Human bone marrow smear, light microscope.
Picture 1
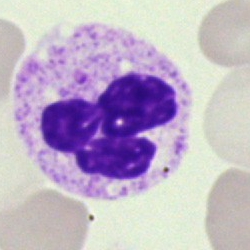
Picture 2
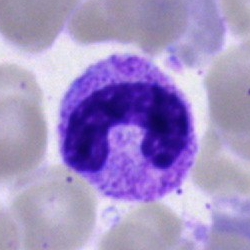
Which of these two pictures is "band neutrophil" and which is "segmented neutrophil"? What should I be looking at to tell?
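Picture 1 shows the segmented neutrophil; picture 2 shows the band neutrophil. First point, the nucleus: in picture 1 it is divided into three lobes, while in picture 2 it is a curved band bent into a horseshoe that opens downward.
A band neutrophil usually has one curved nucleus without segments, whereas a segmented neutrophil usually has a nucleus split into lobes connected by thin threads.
The three lobes in picture 1 and the horseshoe-shaped band in picture 2 match this. Second point, the cytoplasm: in picture 1 it is pale pinkish-lilac, with small violet granules scattered throughout and a few small clear spots, while in picture 2 it is pale lilac, surrounding the nucleus and filling the space inside its curve. Last point, picture 2's chromatin is dark purple and coarsely clumped, and no nucleoli are visible in its nucleus.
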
